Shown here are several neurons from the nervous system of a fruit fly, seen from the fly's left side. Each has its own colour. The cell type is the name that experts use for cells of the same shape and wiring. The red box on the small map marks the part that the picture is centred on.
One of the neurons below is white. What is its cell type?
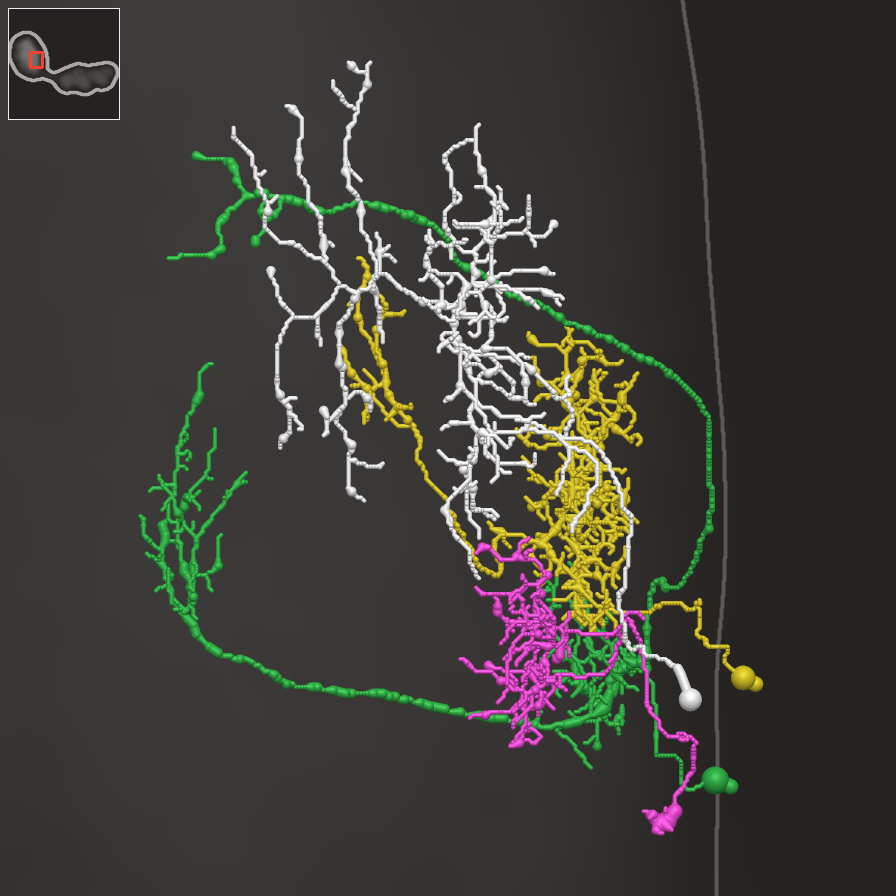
Tlp11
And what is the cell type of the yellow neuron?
Tlp13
